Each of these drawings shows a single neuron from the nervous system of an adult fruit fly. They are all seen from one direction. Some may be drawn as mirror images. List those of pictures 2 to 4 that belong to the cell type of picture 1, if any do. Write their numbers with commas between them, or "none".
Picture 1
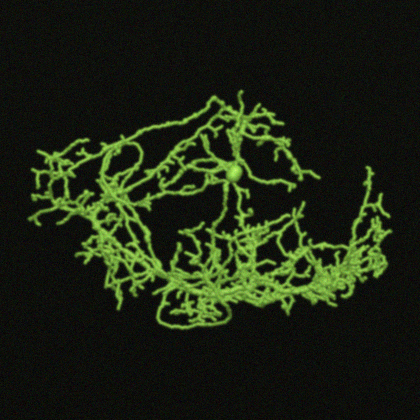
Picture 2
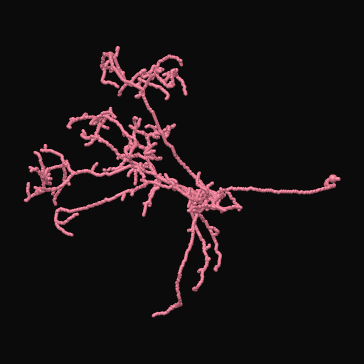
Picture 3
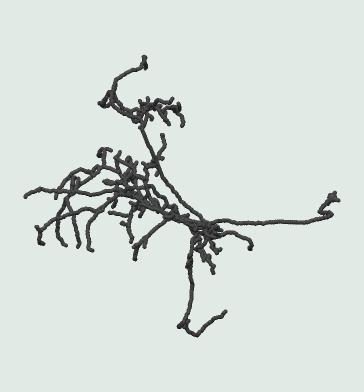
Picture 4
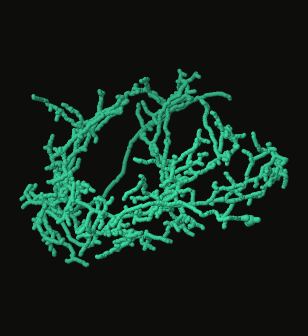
4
